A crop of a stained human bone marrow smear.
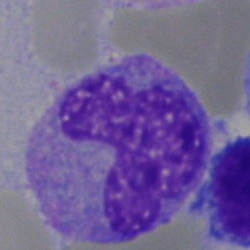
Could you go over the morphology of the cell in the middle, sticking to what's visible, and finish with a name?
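Starting with the outline, the cell is rounded and smooth. Next, the nucleus is kidney-shaped, with a notch cutting in from its left side. It lies off-centre, towards the upper right of the cell. Last, the chromatin is coarse and clumped, with small pale spaces scattered through it. The cell is a monocyte.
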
